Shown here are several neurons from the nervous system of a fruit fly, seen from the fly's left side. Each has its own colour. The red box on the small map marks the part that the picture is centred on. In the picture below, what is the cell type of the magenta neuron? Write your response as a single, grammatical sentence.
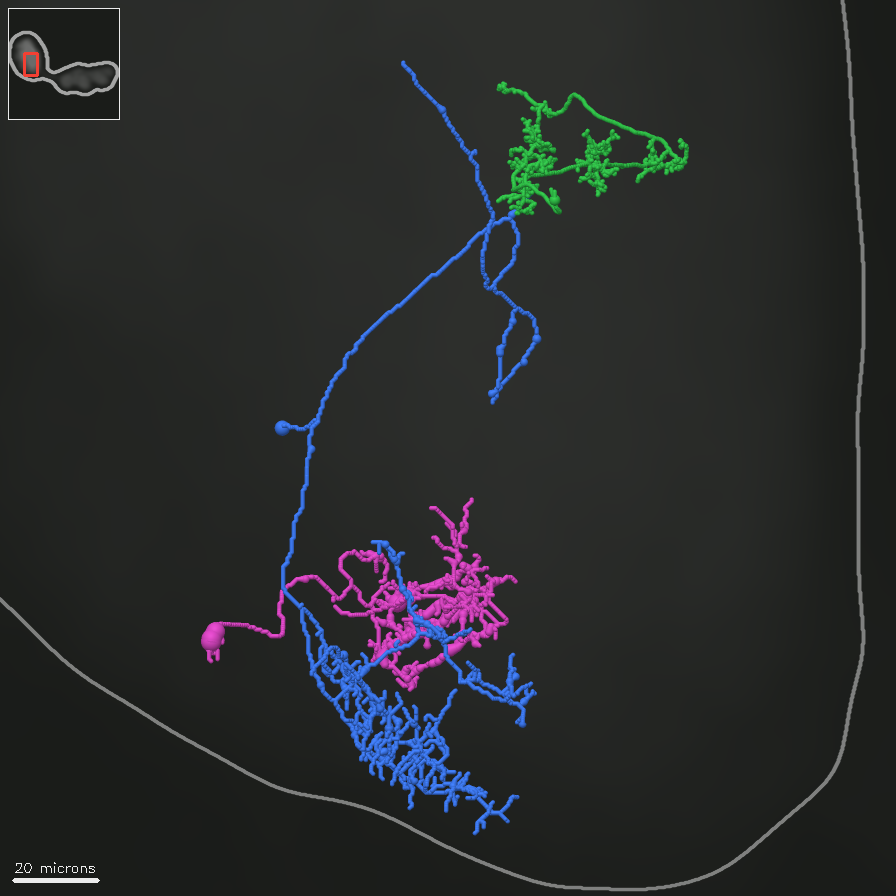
This neuron is classified under the cell type Dm9.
